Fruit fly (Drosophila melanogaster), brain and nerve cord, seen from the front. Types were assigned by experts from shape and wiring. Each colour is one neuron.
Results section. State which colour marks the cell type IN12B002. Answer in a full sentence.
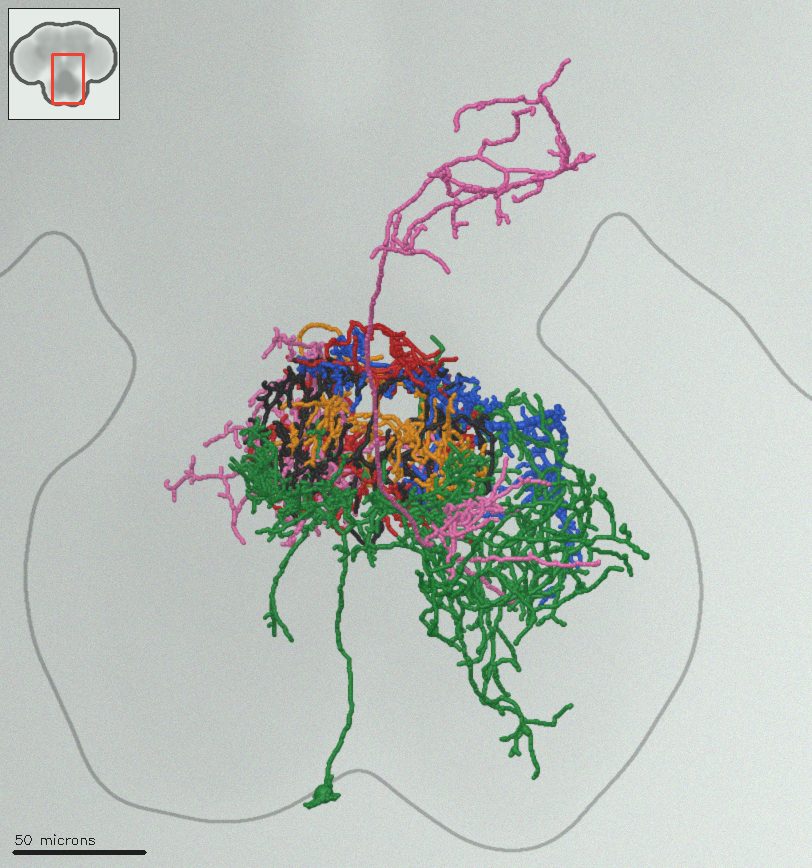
The colour is green.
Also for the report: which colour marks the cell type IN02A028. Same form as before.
The colour is orange.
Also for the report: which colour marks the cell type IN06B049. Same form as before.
The colour is black.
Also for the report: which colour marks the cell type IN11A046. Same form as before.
The colour is blue.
